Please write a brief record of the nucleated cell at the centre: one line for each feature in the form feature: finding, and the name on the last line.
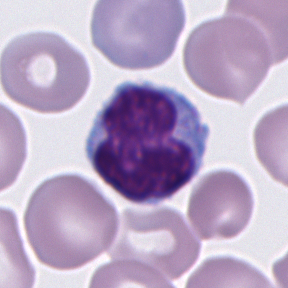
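Chromatin: dark purple, coarsely clumped
Nucleolus: none visible
Cytoplasm: pale blue
Granules: no coarse ones in the cytoplasm
Cell: typical lymphocyte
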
